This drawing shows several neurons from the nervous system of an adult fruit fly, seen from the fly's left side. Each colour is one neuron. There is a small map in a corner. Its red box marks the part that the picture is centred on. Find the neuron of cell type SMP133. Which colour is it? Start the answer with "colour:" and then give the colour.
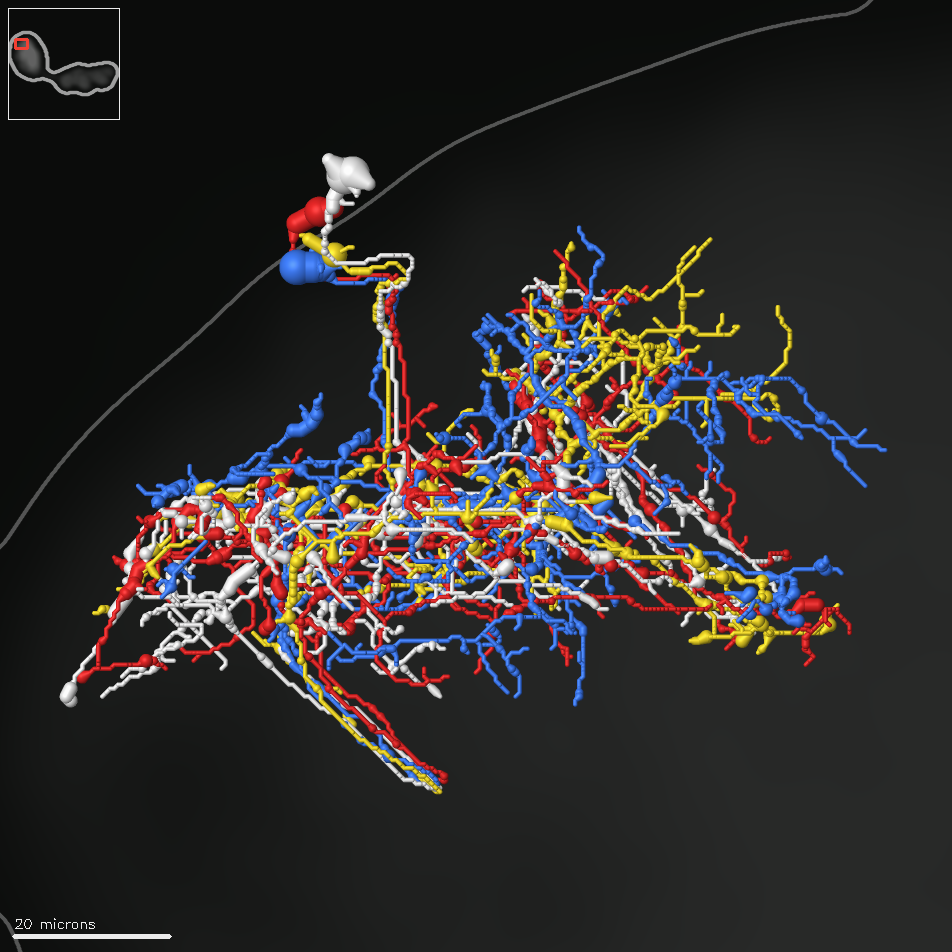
colour: yellow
